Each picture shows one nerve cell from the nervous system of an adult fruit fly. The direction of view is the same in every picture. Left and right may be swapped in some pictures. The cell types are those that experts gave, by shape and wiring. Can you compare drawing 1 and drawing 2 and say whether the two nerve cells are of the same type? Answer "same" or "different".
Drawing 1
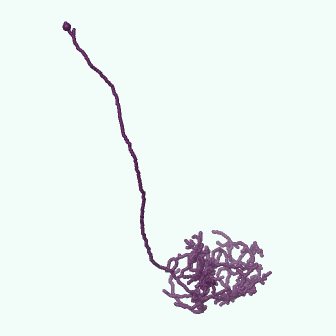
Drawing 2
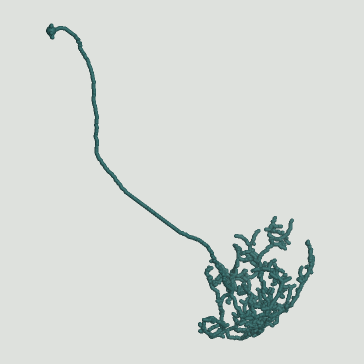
different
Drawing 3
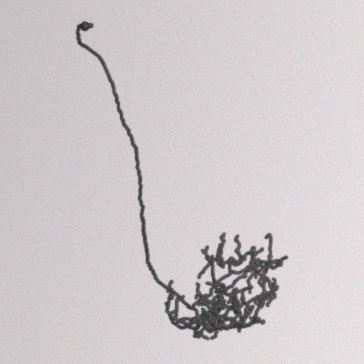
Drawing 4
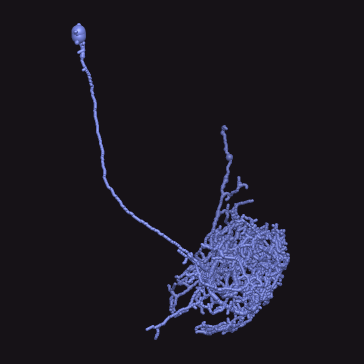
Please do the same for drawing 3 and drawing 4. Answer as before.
different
